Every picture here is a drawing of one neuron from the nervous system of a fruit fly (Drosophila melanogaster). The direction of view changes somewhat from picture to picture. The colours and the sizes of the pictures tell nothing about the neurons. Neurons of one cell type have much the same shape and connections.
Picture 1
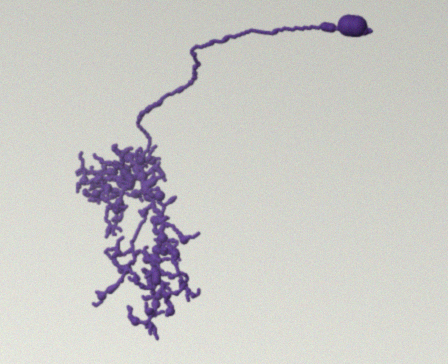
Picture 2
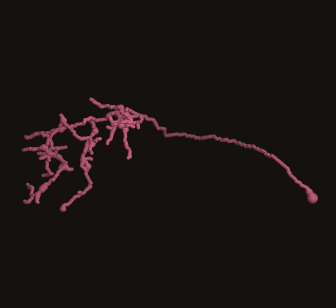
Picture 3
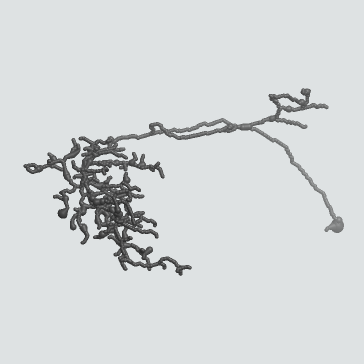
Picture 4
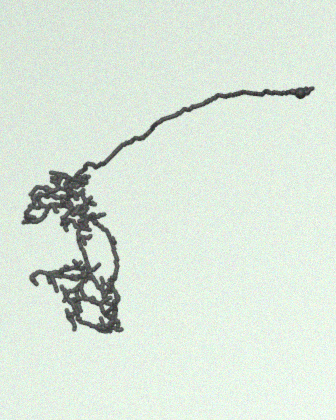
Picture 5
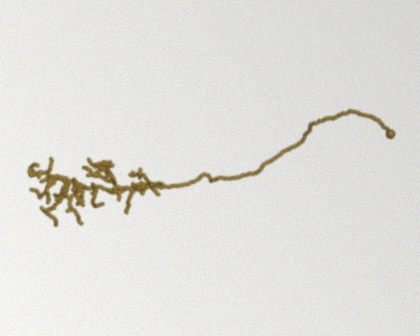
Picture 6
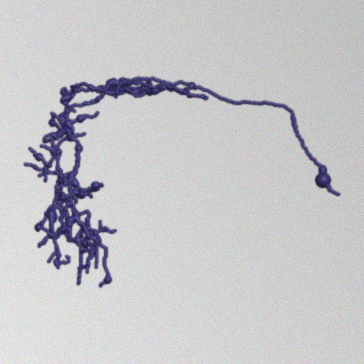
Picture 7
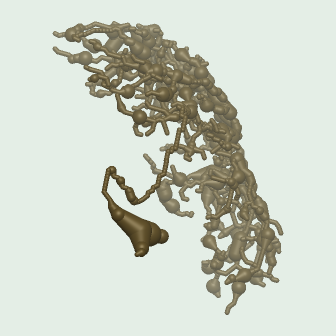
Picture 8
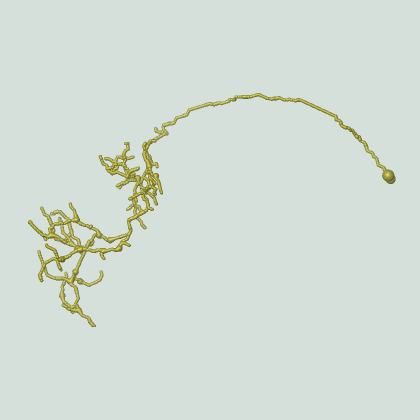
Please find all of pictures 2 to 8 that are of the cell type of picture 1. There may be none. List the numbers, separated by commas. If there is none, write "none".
4, 7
